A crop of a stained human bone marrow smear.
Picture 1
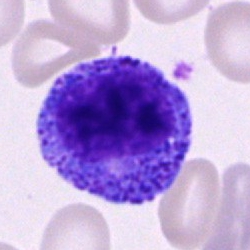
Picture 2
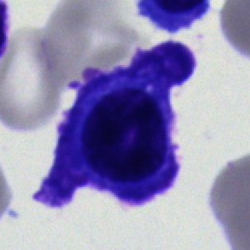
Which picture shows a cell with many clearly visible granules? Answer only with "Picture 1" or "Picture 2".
Picture 1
